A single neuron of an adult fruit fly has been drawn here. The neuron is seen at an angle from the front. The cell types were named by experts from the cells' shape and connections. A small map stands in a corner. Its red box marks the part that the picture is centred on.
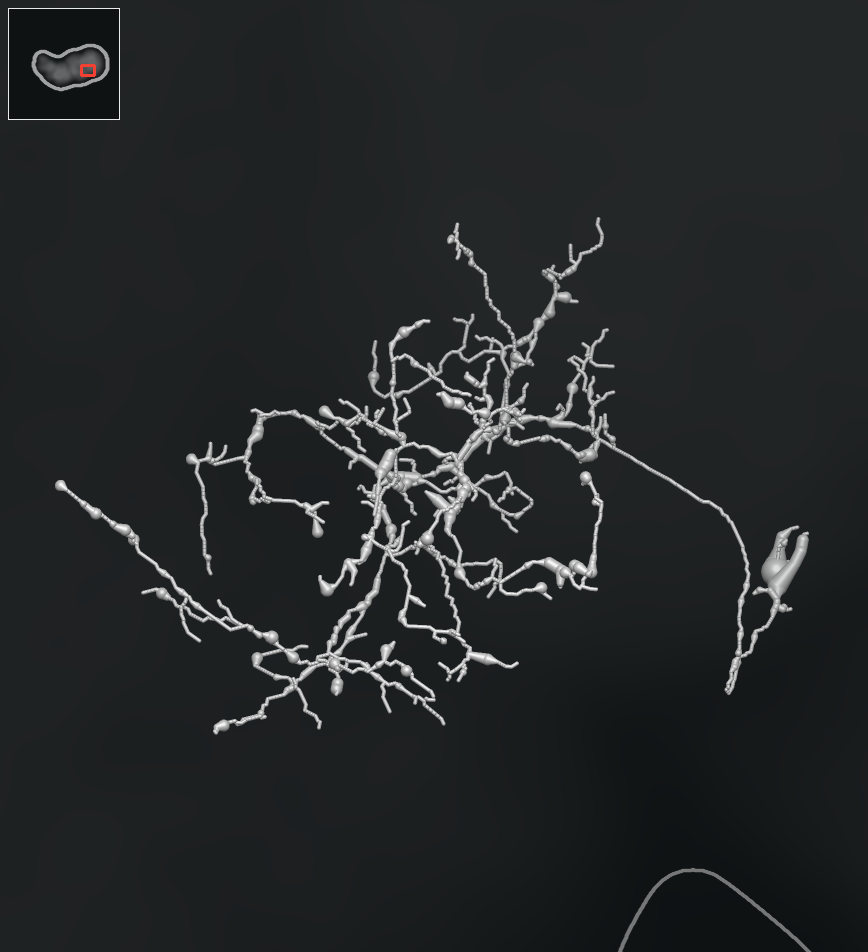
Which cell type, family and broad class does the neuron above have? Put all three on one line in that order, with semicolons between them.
SAD030; hemilineage WEDa1; central-brain intrinsic neuron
